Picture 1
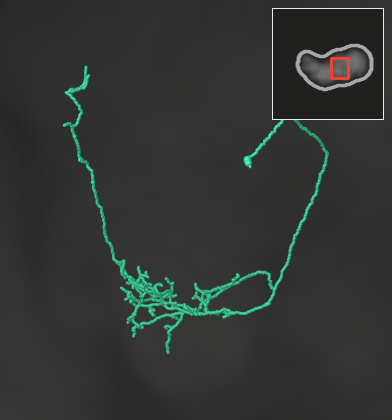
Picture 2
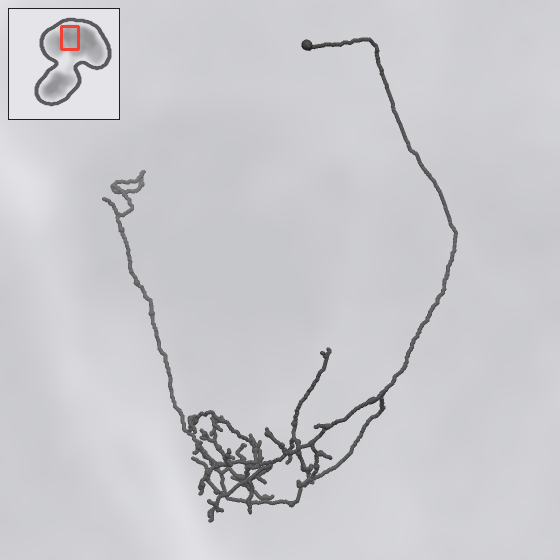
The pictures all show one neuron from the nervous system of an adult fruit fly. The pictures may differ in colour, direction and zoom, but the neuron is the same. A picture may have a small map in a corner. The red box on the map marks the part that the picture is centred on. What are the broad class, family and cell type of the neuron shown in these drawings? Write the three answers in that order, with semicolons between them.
central-brain intrinsic neuron; hemilineage WEDd1; CB1268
